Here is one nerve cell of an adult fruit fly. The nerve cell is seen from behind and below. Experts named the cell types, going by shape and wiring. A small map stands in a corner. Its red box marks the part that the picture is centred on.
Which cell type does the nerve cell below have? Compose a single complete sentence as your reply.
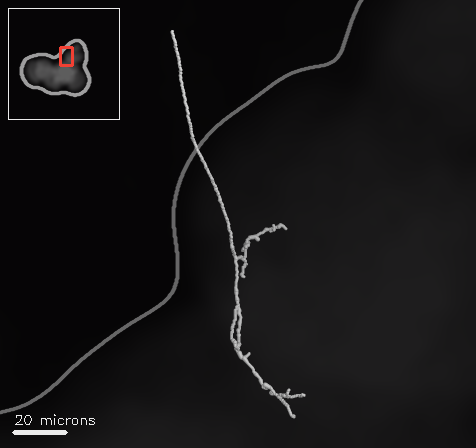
The cell type to which this nerve cell belongs is SNta03.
